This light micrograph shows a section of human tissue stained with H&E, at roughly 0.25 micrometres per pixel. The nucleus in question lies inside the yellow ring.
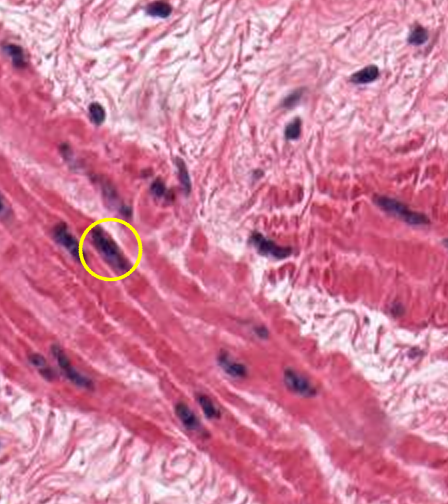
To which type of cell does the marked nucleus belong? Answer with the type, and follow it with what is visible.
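It is a smooth muscle cell. The nucleus is long and narrow, lying along the length of the cell, and about the same size as the other elongated nuclei in the same band. The nucleus is dark purple throughout, with no clearly paler areas. The cytoplasm is pink and stretches out as a long band on both sides of the nucleus, with faint streaks running along its length.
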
